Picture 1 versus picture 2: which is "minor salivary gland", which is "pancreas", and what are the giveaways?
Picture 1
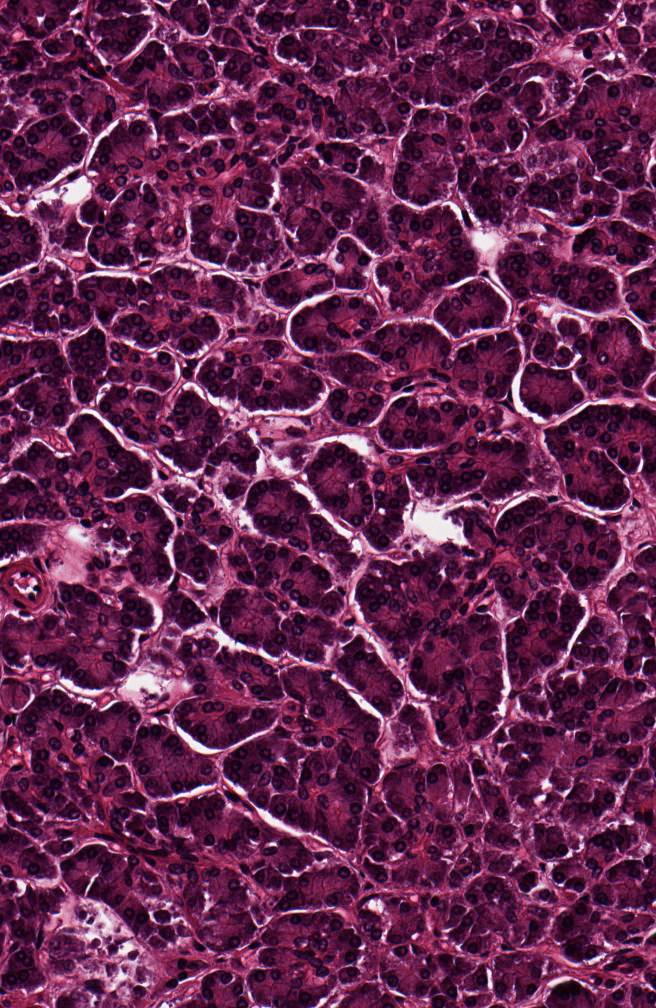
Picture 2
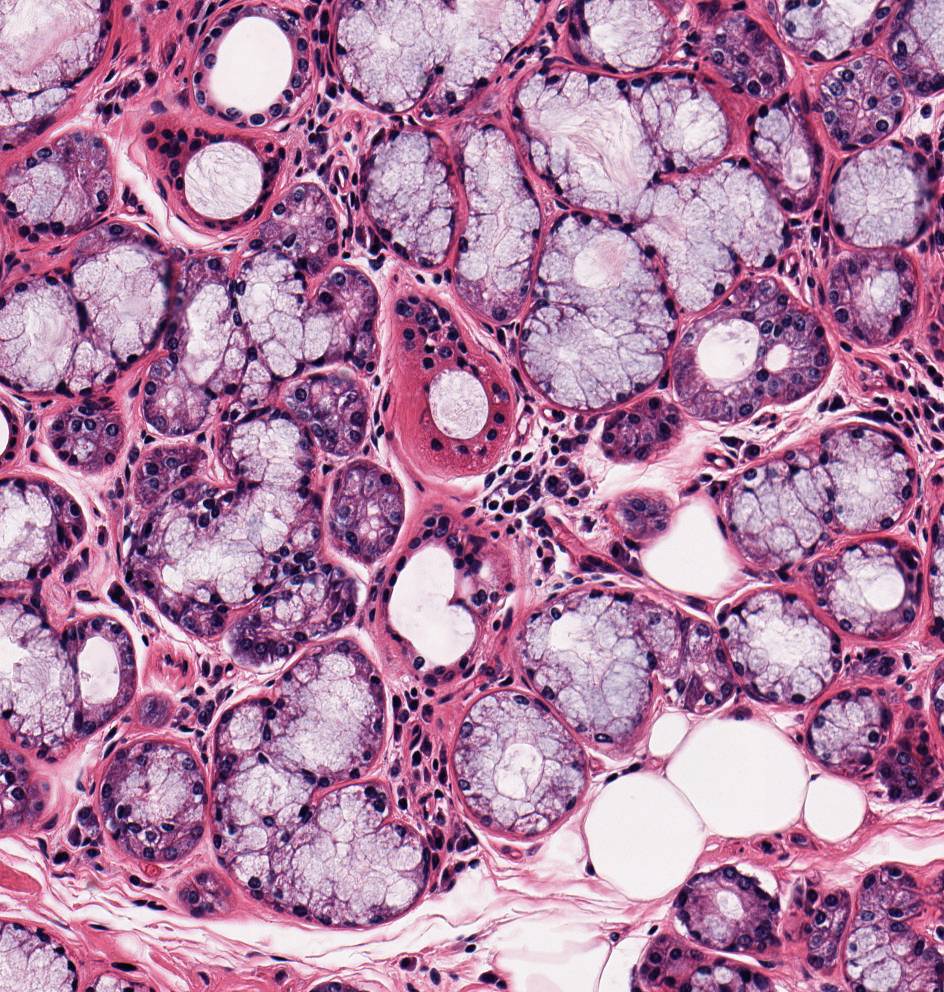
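Answer: the pancreas is in picture 1 and a minor salivary gland in picture 2. In picture 1, closely packed rounded acini fill the whole field, separated only by thin clefts, with scant stroma seen as small pale pink gaps where acini meet. Their nuclei are small, round, dark and basal, and the central lumina are tiny. In picture 2, most acini are mucous, with pale, foamy, greyish-lilac cytoplasm and flattened basal nuclei, and smaller clusters of serous cells with darker purple granular cytoplasm and round nuclei lie among them.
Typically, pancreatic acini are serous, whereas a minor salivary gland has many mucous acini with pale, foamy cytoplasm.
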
